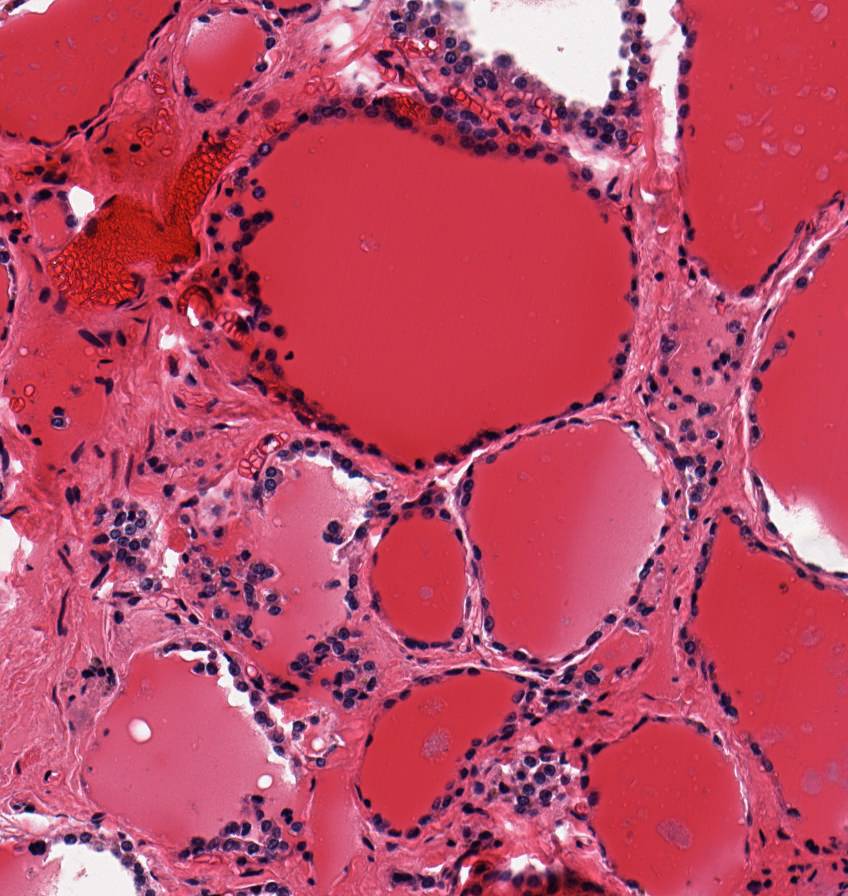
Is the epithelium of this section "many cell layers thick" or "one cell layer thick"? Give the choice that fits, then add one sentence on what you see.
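One cell layer thick. Each follicle is lined by a single layer of flattened to low cuboidal cells with small dark nuclei.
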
